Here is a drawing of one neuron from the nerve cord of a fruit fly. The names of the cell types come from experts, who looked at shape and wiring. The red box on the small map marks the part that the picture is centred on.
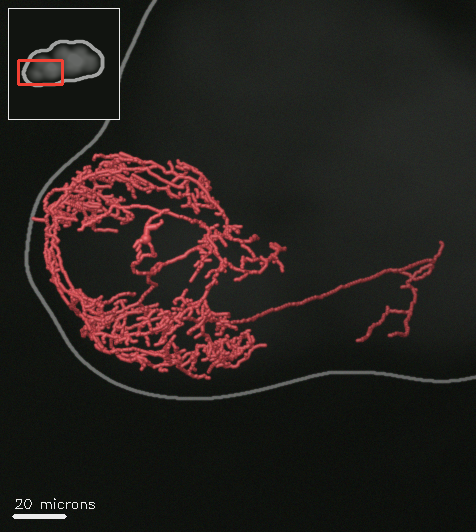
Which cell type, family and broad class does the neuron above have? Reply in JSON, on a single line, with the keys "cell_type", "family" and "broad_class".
{"cell_type": "EN00B013", "family": "hemilineage 00B", "broad_class": "efferent neuron of the nerve cord"}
